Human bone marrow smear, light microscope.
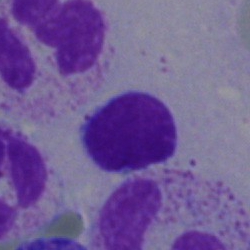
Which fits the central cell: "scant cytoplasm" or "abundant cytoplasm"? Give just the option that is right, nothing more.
Scant cytoplasm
